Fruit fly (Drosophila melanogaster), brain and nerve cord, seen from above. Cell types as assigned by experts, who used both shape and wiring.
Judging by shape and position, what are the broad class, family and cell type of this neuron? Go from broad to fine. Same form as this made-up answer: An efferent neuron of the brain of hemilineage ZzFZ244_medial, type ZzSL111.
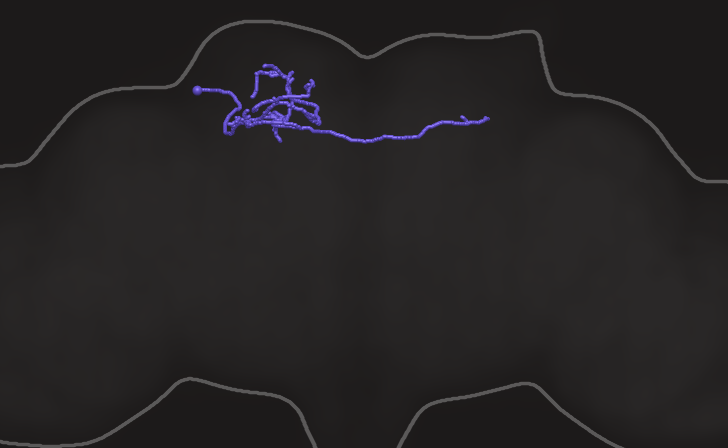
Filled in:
A central-brain intrinsic neuron of hemilineage ALv2, type v2LN46.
